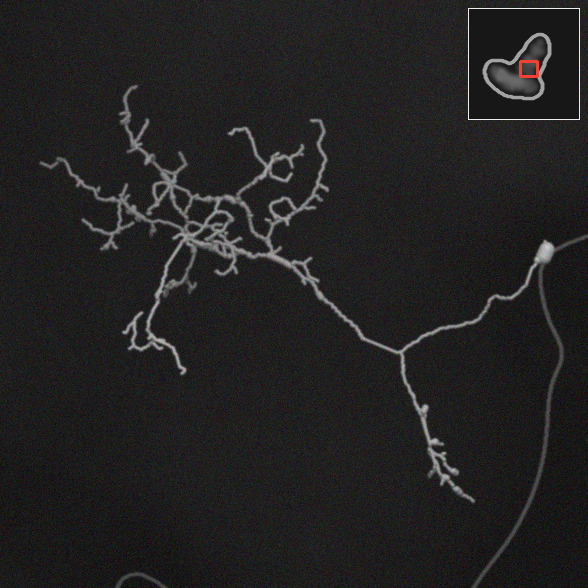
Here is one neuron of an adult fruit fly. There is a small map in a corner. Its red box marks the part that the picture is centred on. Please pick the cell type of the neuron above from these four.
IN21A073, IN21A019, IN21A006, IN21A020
IN21A073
